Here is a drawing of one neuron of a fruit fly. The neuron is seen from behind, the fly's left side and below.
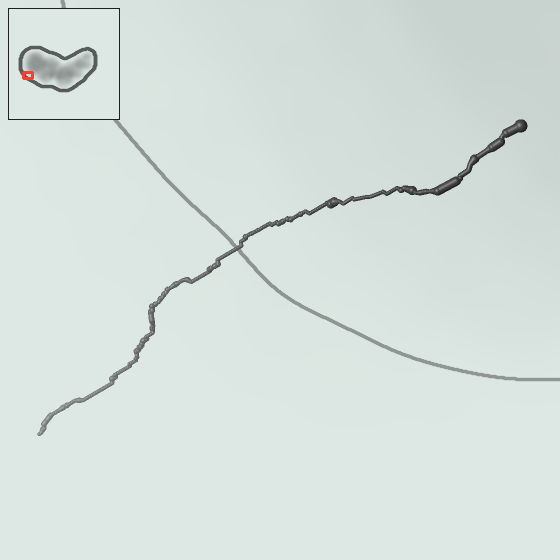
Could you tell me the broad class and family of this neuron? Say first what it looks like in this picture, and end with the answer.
It has a dozen or fewer branch ends. As drawn here it is wider than it is tall. This is a photoreceptor or other optic-lobe sensory neuron. Its family is called class visual.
